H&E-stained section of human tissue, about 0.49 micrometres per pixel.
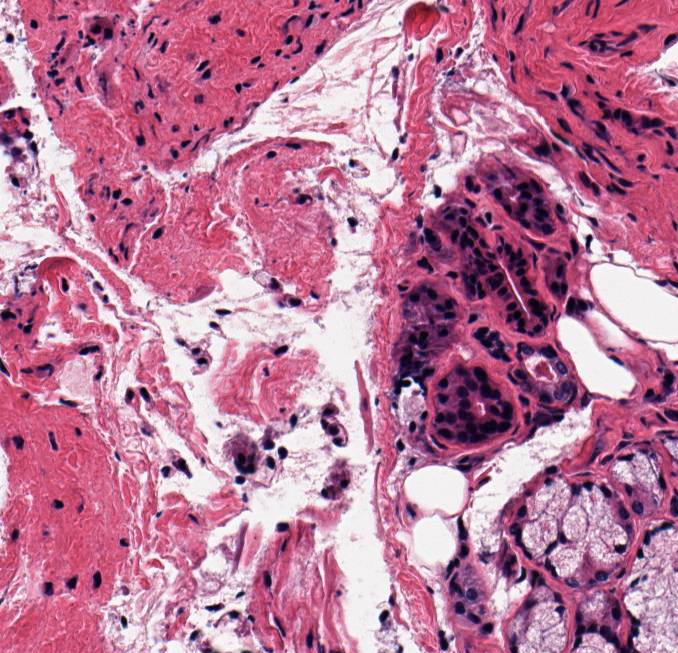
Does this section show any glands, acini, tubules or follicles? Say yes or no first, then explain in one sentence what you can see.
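Yes. In the lower right corner, rounded acini have pale, finely foamy cytoplasm with dark nuclei pressed to their outer edges.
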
